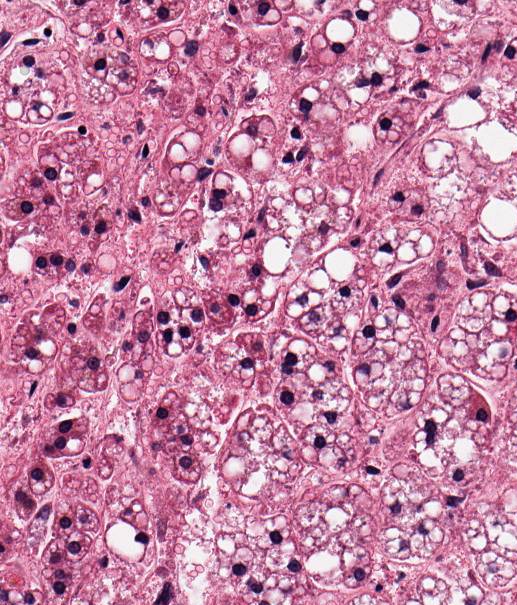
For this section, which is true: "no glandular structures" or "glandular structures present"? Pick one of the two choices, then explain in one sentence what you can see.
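No glandular structures. No gland lumens or tubules are formed anywhere in the field.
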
